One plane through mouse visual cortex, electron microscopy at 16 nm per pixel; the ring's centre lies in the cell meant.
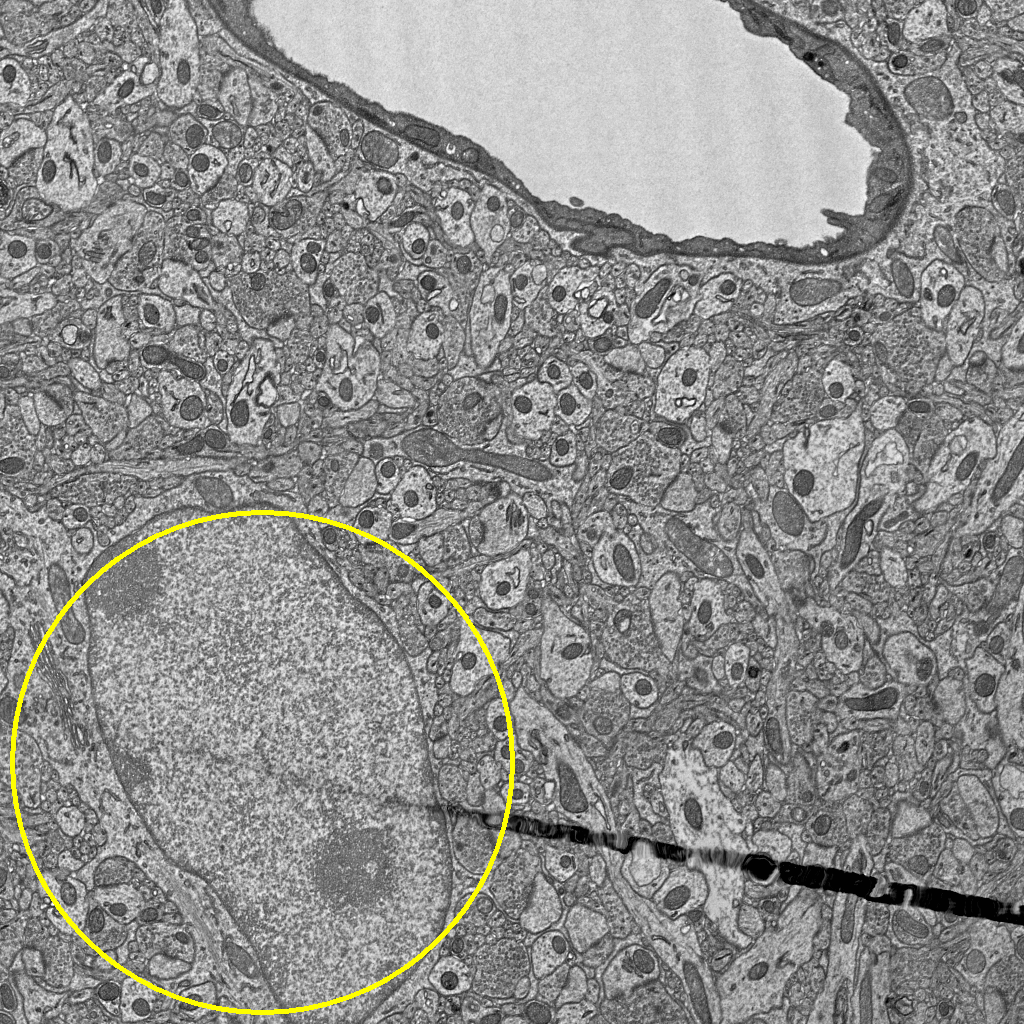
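Astrocyte. First, its nucleus is a large elongated oval, long axis running upper left to lower right. Second, the nuclear envelope is smooth, without deep folds or indentations. Third, the chromatin is mostly finely granular and evenly spread, with only a few darker patches. Fourth, one large, rounded, dark granular body lies in the lower right of the nucleus.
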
